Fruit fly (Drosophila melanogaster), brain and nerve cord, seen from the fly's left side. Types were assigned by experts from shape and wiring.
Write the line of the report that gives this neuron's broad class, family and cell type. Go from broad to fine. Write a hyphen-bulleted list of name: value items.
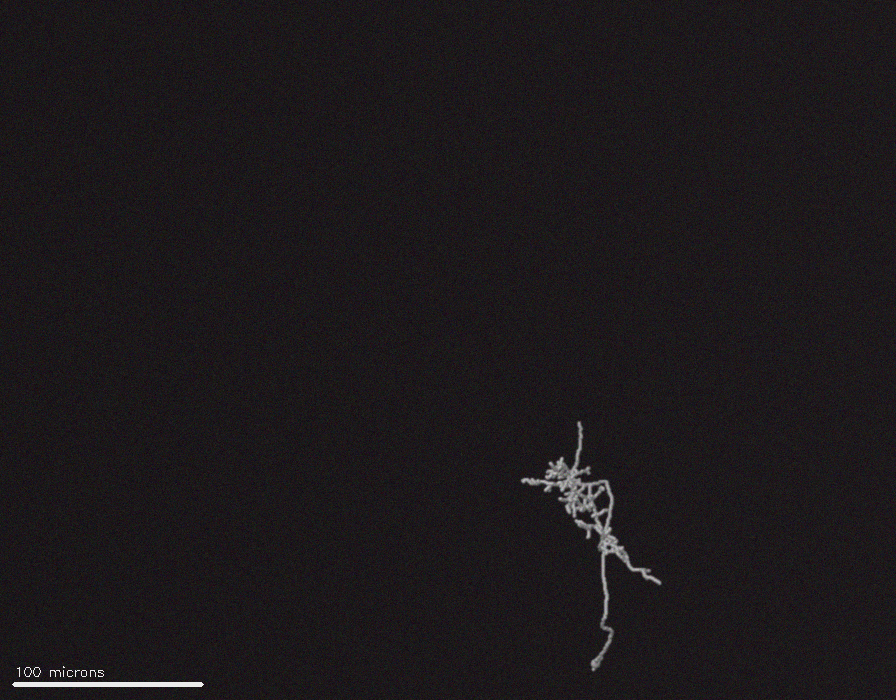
- broad class: central-brain intrinsic neuron
- family: hemilineage LB3
- cell type: GNG618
